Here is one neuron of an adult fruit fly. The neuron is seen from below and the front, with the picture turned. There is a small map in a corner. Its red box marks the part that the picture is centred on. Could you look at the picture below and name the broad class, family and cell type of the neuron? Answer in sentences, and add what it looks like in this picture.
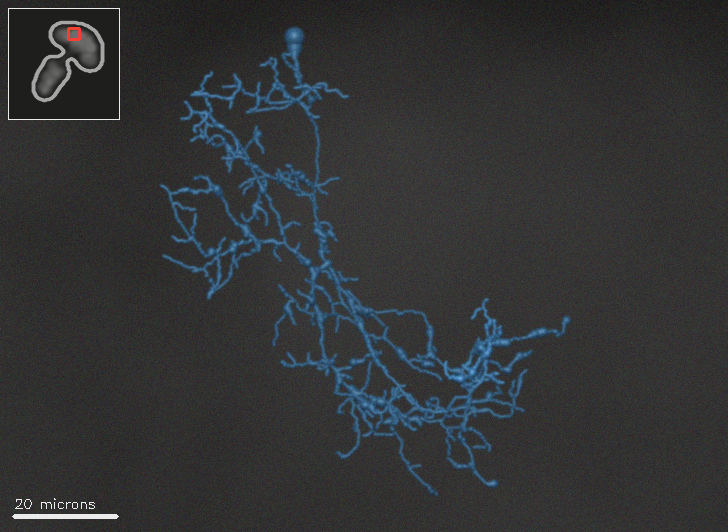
Its broad class is central-brain intrinsic neuron. The family is hemilineage VLPl2_posterior. The cell type is CB1185. It is in the brain and does not reach the nerve cord. From top to bottom in the picture it spans about 90 microns. More than a hundred branch ends can be seen.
